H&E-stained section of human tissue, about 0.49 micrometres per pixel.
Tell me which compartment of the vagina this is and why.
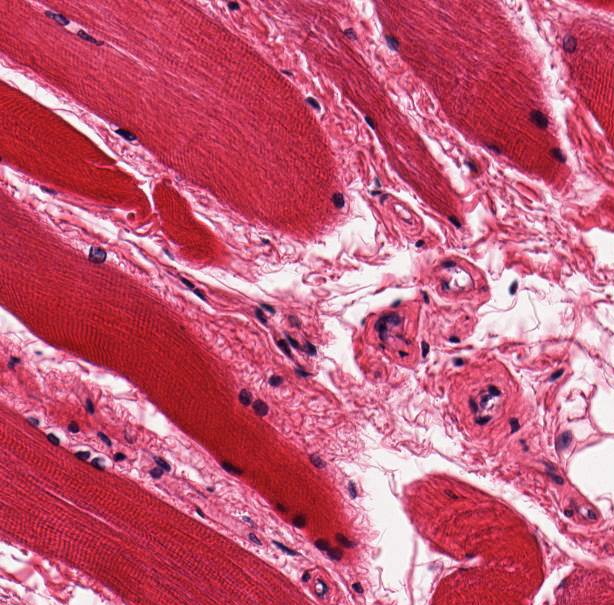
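Skeletal muscle: long deep red fibres, diagonal from upper left to lower right.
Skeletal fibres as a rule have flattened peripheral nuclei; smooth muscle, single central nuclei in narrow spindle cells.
Here nuclei are flattened and sit at fibre edges, excluding smooth muscle. Between fibres: loose pale wispy connective tissue, scattered small dark nuclei, widest centrally; small thick-walled vessels at centre right.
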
